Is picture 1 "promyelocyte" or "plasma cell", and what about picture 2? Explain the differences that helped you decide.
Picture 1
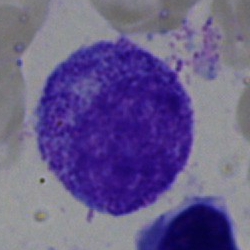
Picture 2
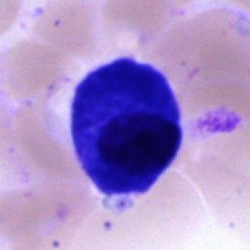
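Assignment: picture 1 is the promyelocyte, picture 2 the plasma cell. Granules: the promyelocyte shows no clear granule-free rim of cytoplasm at its edge, and loose purple granules lie scattered outside it at the upper right; the plasma cell shows no granules in its cytoplasm.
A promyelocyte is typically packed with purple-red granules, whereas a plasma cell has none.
Nucleus: in the plasma cell it sits off-centre toward the lower right and stains very dark, almost black-purple.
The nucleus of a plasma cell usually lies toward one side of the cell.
Cytoplasm: the plasma cell's is abundant and an intense deep blue, widest on the upper-left side of the nucleus. Outline: the promyelocyte is nearly circular, with a slightly paler, less crowded patch in its upper left. Surroundings: a small clump of purple platelets lies to the right of the plasma cell.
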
